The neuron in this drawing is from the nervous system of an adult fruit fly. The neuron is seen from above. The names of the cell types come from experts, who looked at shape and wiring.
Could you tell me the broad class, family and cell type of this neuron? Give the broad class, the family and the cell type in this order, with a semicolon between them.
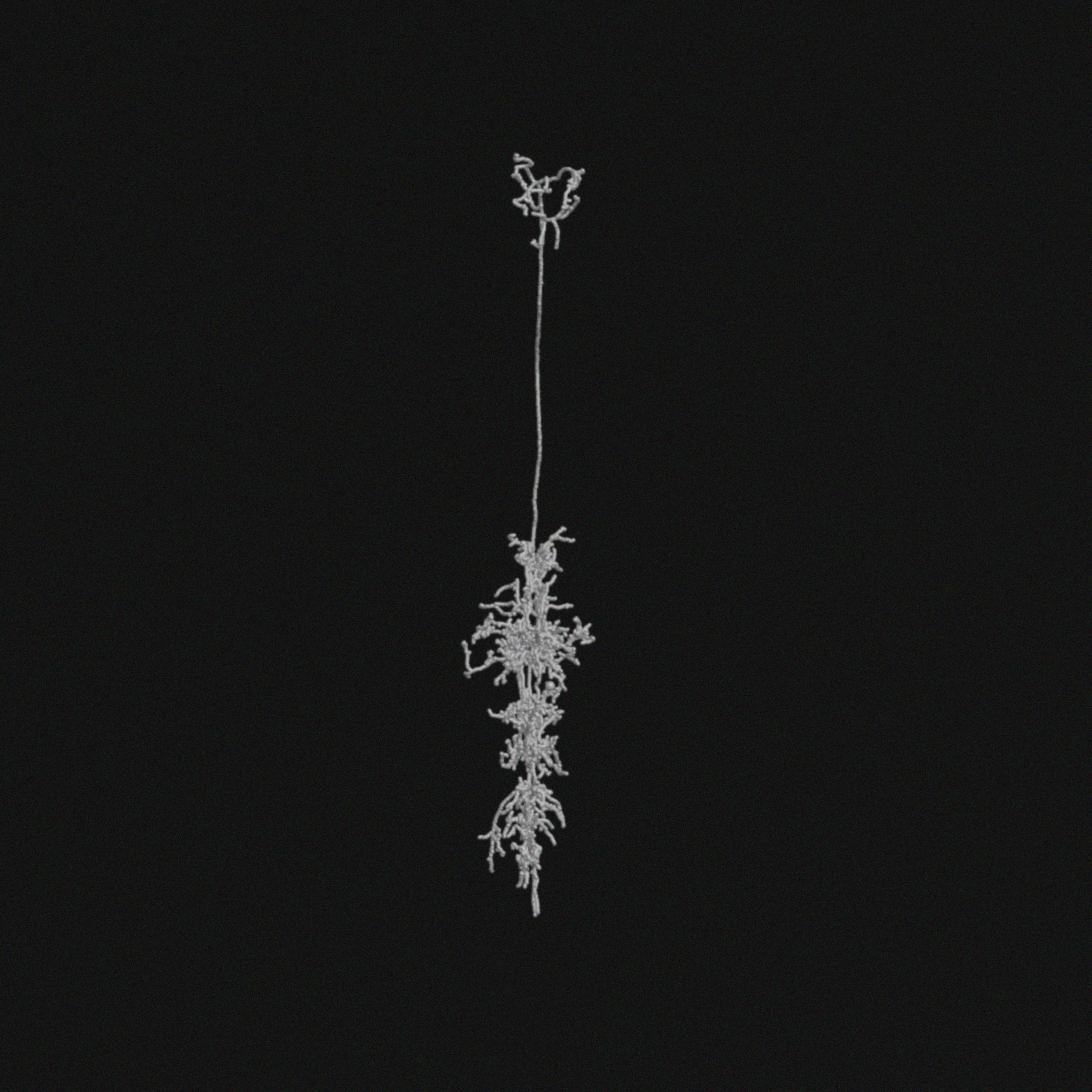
ascending neuron; hemilineage 05B; AN05B006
